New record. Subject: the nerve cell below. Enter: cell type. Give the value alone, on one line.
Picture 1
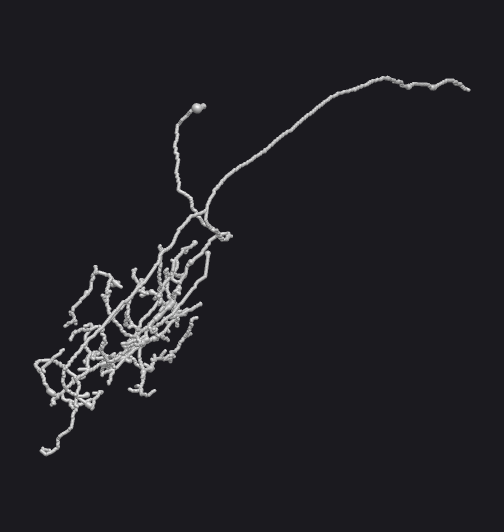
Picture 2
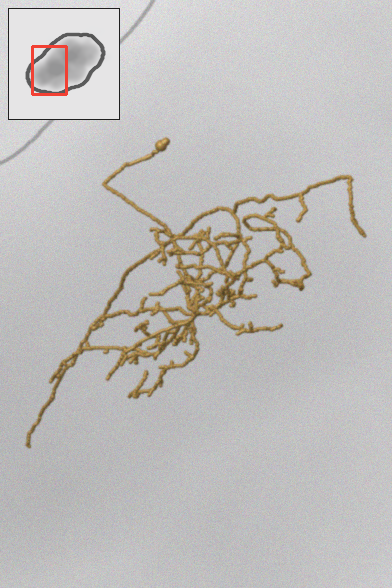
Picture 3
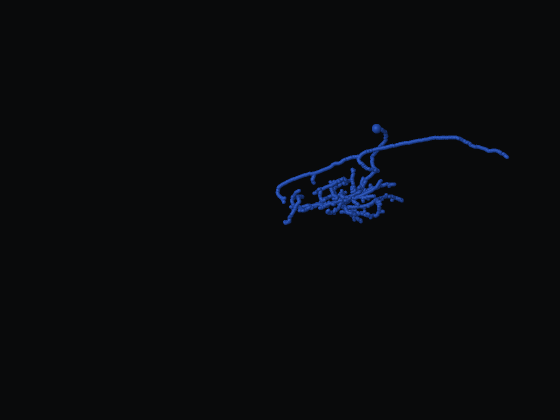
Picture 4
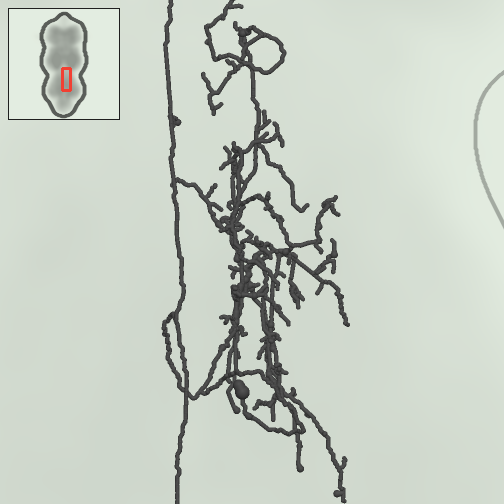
IN05B090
